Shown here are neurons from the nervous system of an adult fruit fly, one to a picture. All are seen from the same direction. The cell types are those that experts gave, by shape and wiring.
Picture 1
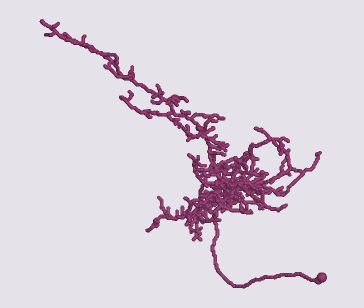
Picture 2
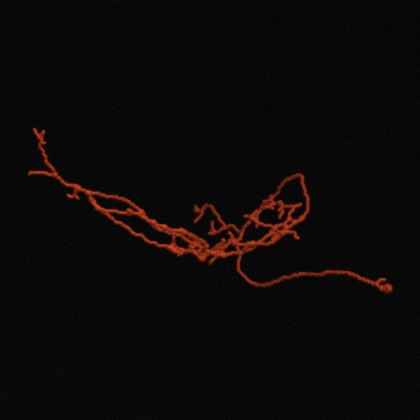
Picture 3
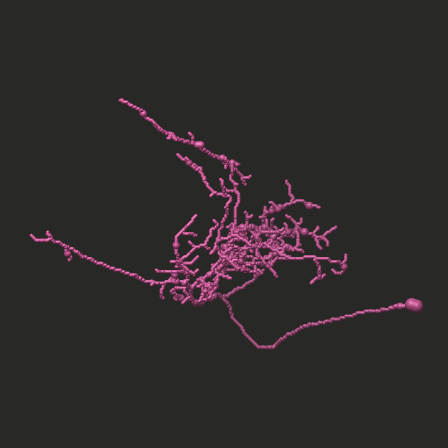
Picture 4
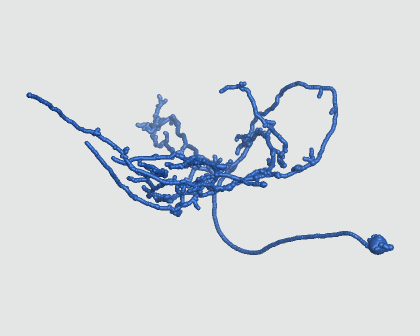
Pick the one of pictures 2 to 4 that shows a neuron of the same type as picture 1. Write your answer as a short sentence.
Picture 3 shows a neuron of the same cell type.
